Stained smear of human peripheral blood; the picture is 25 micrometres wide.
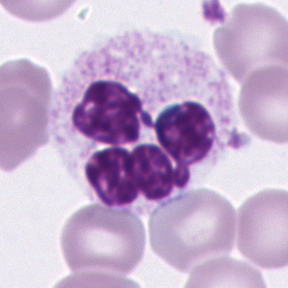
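Segmented neutrophil (central cell), peripheral blood smear. The cell outline is roughly round. Some of the nuclear lobes are connected by thin strands of nuclear material. Fine lilac-pink granules are distributed throughout the cytoplasm, and no vacuoles are present.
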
